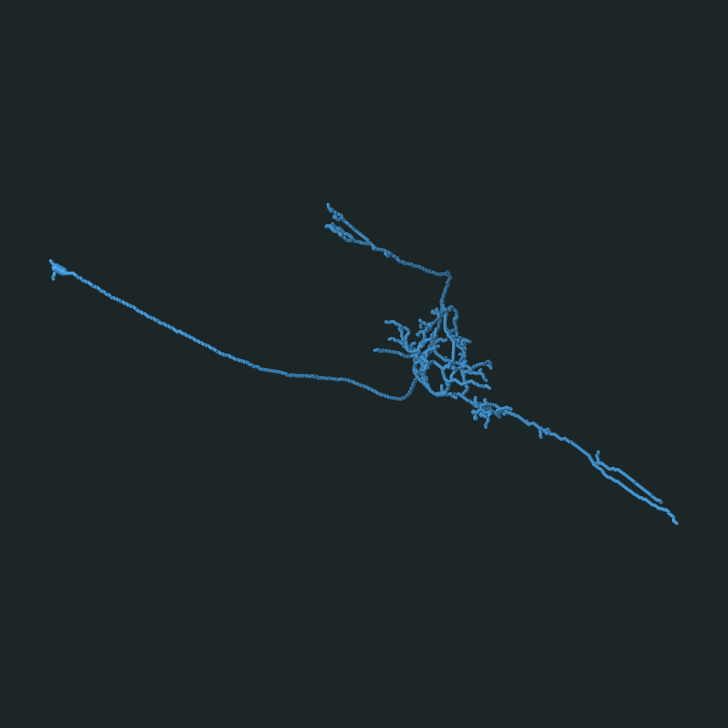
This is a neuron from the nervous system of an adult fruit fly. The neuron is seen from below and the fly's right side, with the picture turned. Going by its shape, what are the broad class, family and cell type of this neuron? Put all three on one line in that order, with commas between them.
nerve-cord intrinsic neuron, hemilineage 02A, IN02A052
